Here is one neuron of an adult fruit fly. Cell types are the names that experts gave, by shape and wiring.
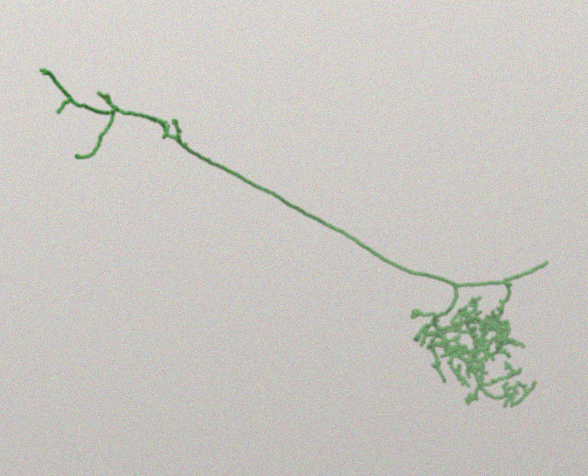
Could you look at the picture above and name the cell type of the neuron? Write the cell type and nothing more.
DNg23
